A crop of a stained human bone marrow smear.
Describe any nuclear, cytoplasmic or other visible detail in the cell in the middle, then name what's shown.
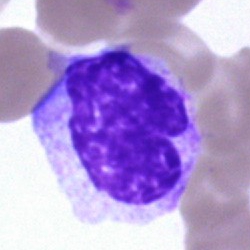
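Looking at the chromatin first, it is dark purple and coarsely clumped, with paler streaks between the clumps. Around the nucleus the cytoplasm is pale lilac-grey, a moderate rim that is widest on the left and lower side. I see no vacuoles in it. The outline, too, is irregular and somewhat angular rather than round. So this is a monocyte.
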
